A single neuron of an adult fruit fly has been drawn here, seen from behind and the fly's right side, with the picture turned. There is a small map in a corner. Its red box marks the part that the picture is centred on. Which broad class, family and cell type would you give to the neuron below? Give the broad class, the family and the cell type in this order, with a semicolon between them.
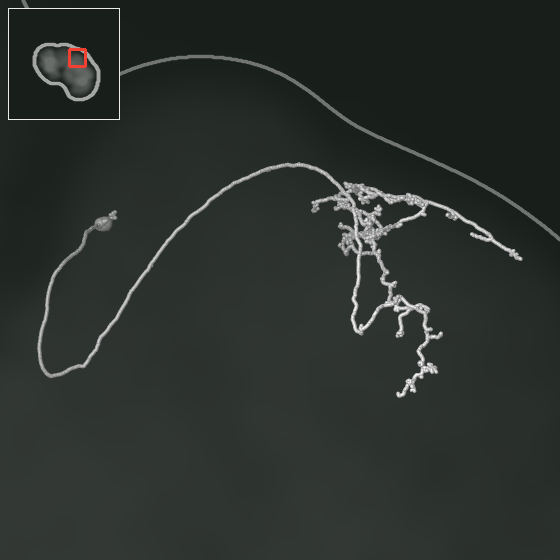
central-brain intrinsic neuron; hemilineage SLPav2; CB2136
